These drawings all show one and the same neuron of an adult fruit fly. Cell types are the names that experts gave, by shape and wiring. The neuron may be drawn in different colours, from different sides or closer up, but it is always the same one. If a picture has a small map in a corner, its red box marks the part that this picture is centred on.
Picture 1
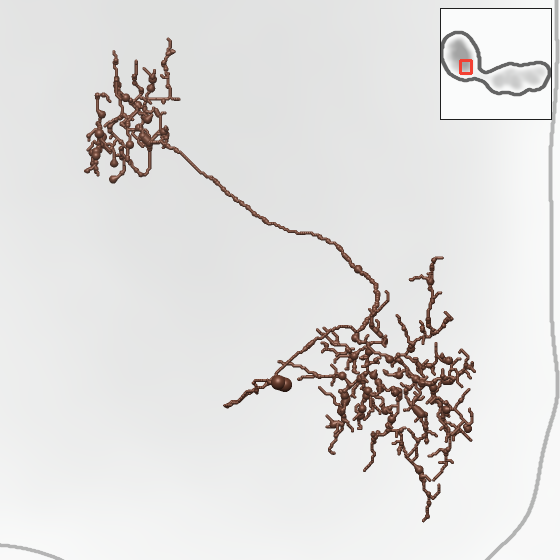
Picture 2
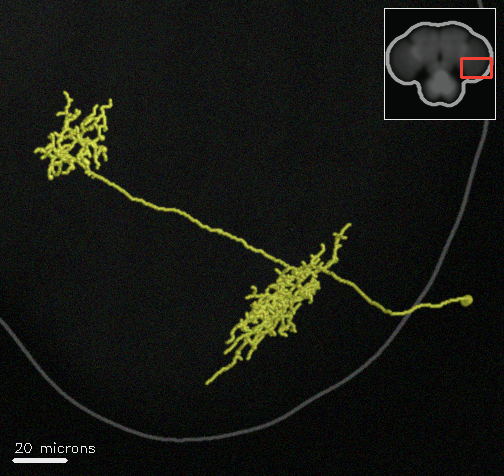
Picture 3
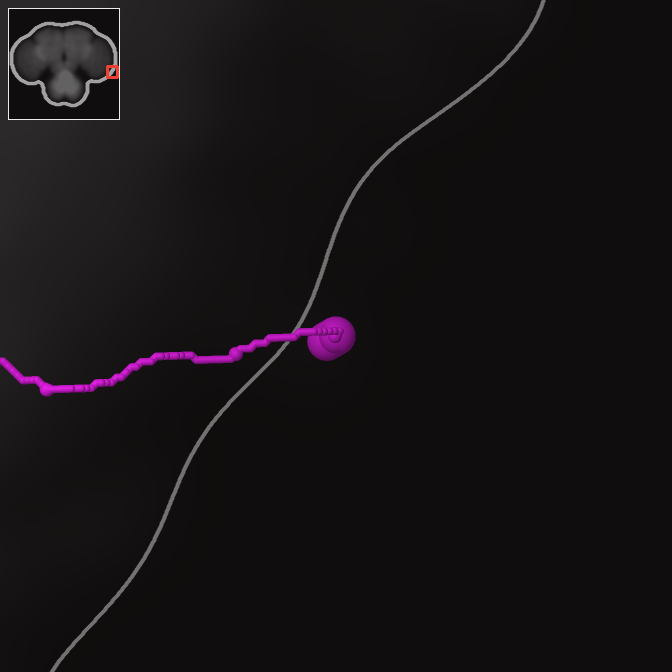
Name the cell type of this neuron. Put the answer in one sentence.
The cell type is Tm32.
